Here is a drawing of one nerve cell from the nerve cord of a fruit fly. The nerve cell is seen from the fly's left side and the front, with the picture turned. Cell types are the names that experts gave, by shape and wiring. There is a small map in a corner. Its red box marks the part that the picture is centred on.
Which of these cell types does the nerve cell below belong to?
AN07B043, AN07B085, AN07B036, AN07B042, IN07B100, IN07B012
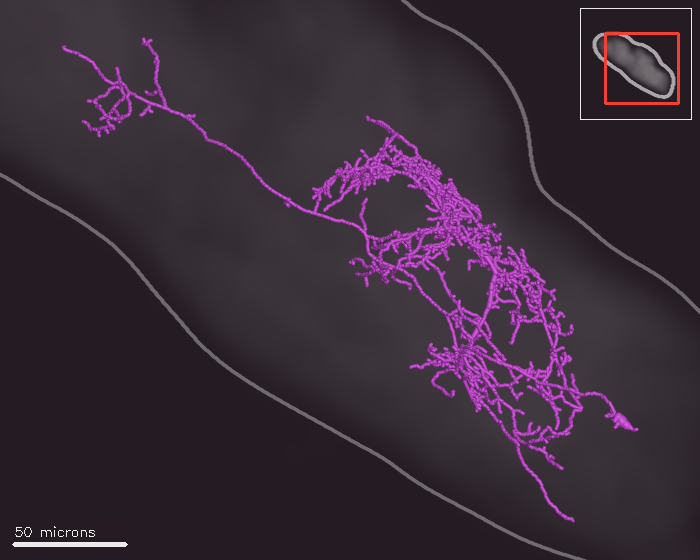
IN07B012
